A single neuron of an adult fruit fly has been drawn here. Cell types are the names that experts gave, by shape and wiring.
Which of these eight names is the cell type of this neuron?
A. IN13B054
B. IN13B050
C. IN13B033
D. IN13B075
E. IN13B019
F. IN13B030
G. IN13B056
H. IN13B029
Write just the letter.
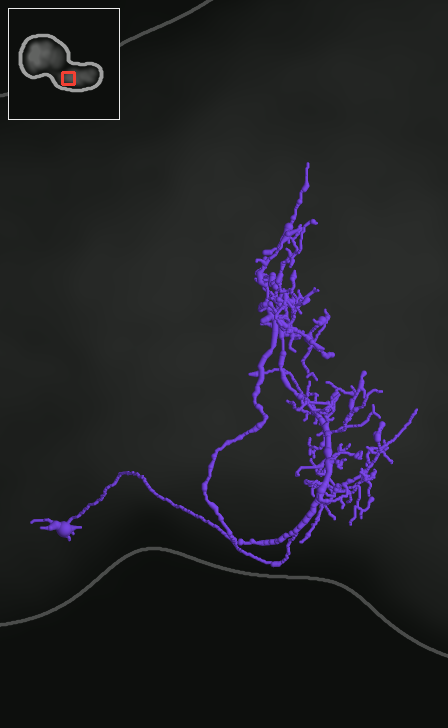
E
